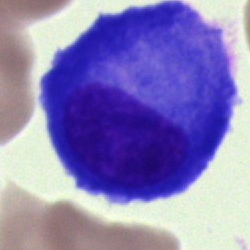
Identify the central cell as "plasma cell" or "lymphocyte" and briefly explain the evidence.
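It's a plasma cell. What settles it is the cytoplasm, which is abundant and deep blue.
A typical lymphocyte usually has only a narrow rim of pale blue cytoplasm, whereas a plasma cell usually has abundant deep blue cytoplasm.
There's also a paler zone of cytoplasm just above the nucleus. Otherwise the cell is roughly round with a finely bumpy, irregular border, and no granules are visible in the cytoplasm.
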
